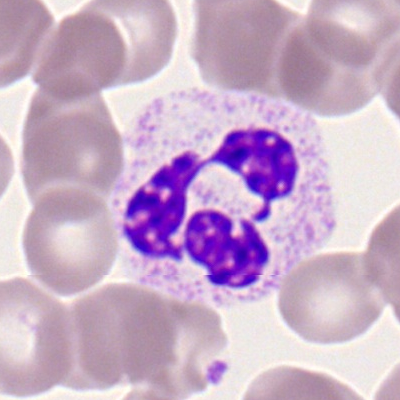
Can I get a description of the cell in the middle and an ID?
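Look at that nucleus: it's split into three separate lobes, held together by thin strands. The chromatin is dark purple and coarsely clumped, with a few small paler patches here and there. The outline of the cell is roughly round. That's a segmented neutrophil.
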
